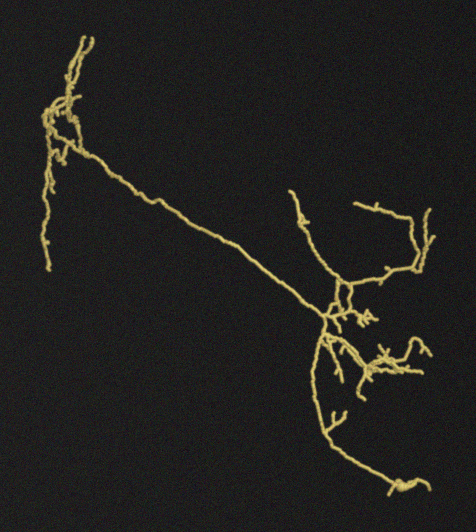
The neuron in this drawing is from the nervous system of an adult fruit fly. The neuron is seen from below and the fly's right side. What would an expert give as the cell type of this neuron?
VP1l+_lvPN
